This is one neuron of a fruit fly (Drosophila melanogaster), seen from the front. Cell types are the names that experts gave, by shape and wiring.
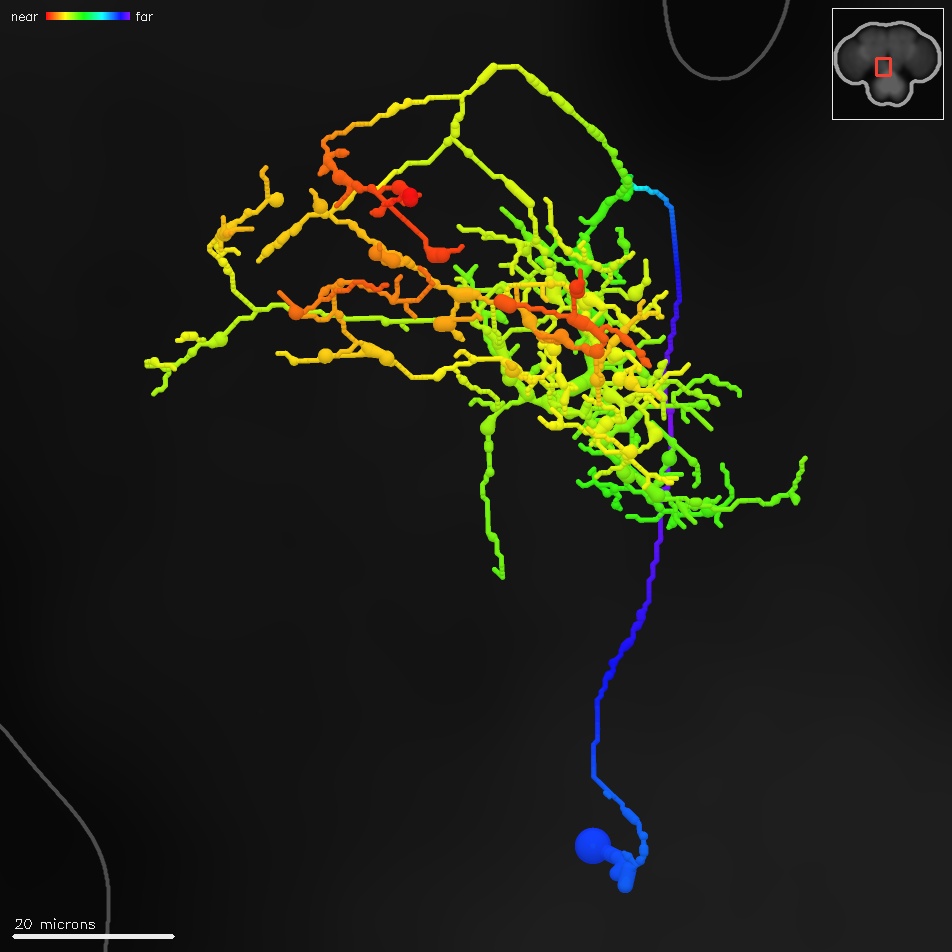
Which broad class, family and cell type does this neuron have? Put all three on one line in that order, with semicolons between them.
central-brain intrinsic neuron; hemilineage LB5; GNG397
